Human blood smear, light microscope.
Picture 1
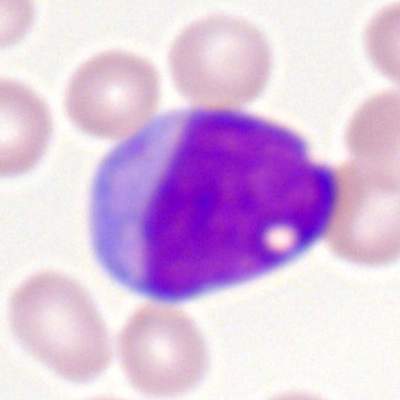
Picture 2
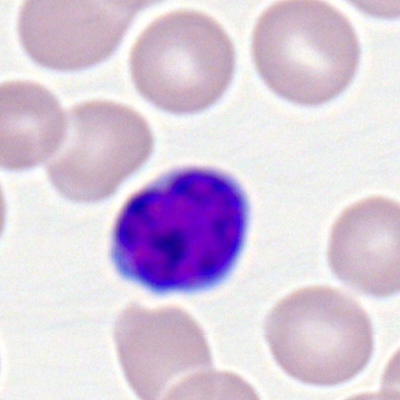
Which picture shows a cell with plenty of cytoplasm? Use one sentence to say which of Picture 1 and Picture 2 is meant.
The nucleus is surrounded by plenty of cytoplasm in picture 1.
